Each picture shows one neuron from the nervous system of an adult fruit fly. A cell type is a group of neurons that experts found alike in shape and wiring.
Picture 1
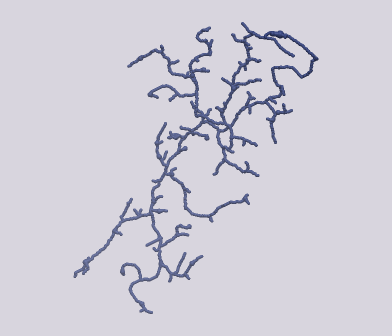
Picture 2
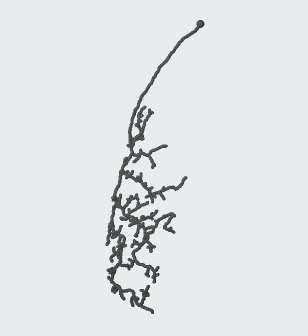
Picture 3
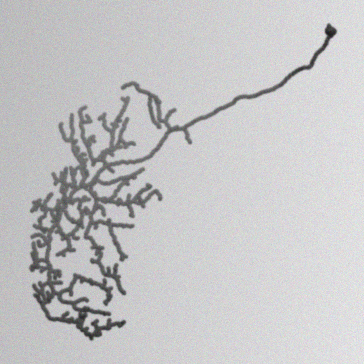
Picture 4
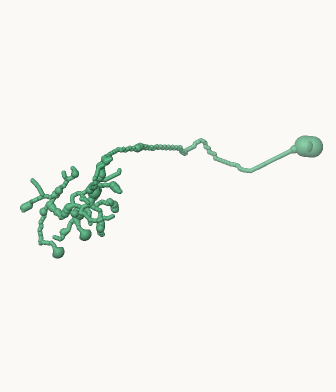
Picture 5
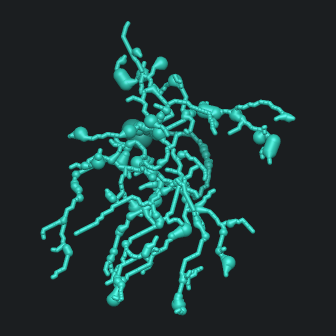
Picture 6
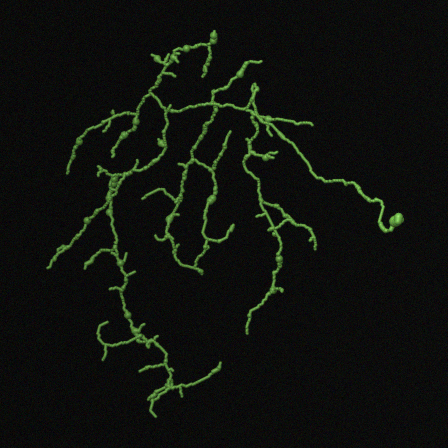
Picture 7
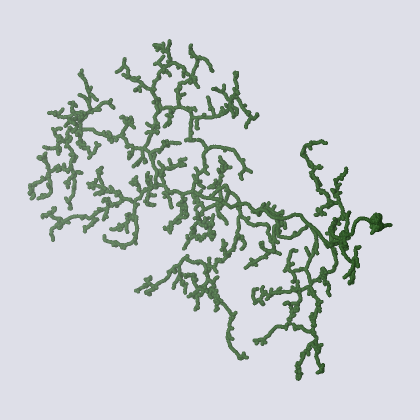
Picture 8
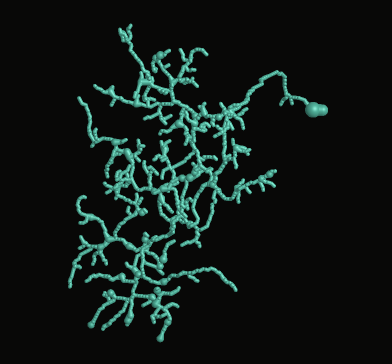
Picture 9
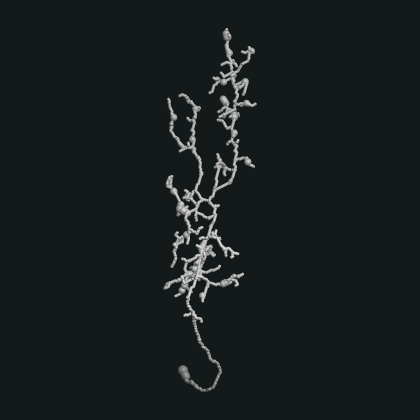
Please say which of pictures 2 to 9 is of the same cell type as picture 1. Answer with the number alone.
2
